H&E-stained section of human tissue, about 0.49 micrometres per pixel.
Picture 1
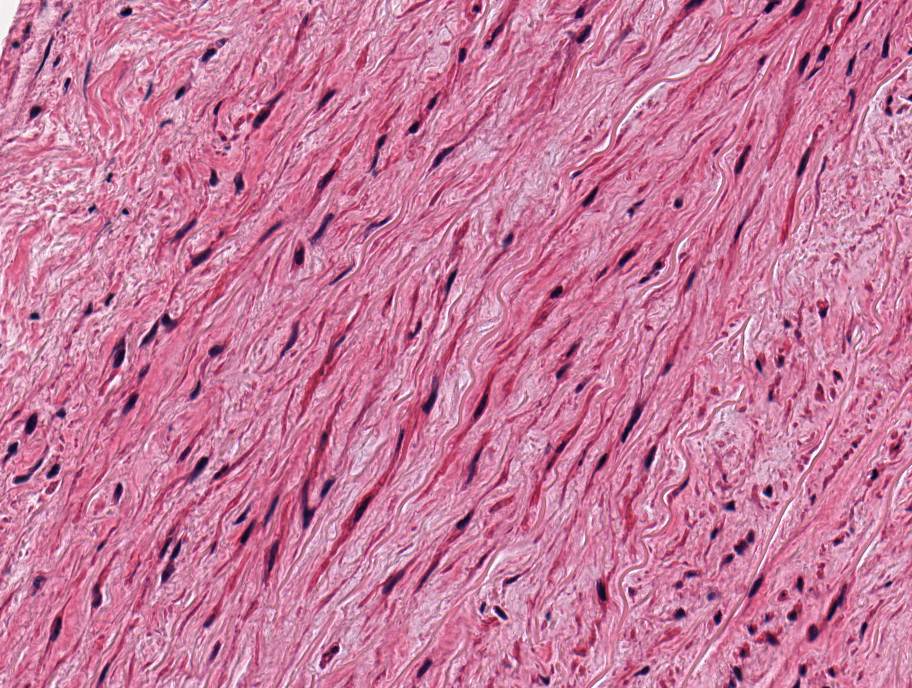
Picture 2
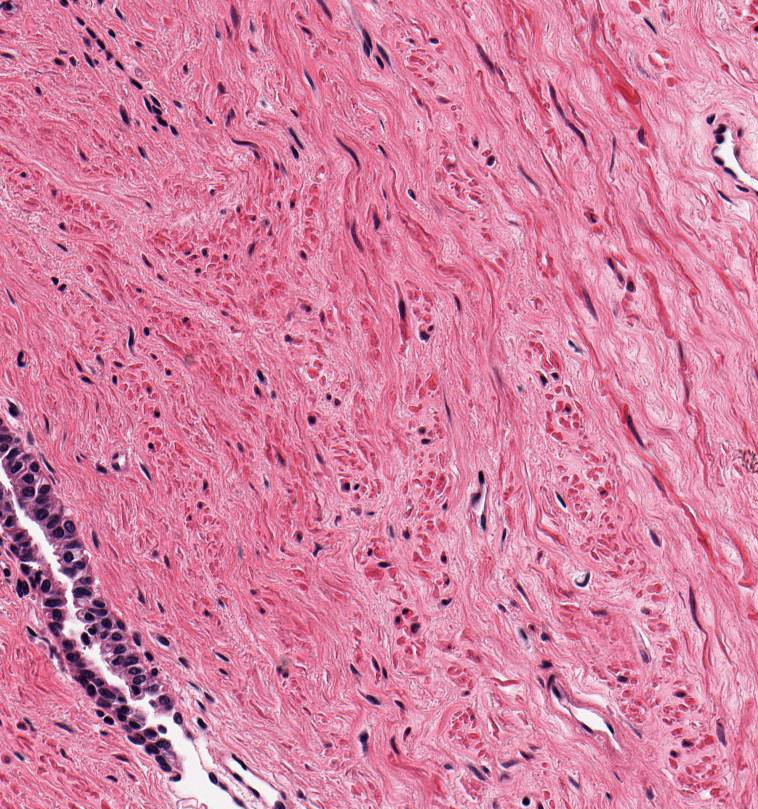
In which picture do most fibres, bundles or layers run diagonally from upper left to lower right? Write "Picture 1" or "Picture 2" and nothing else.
Picture 2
